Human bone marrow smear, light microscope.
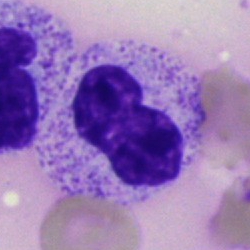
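Metamyelocyte: a roughly round cell whose nucleus is pinched in at the middle into two broad lobes. The long axis of the nucleus runs from upper left to lower right, and no nucleoli can be seen.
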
